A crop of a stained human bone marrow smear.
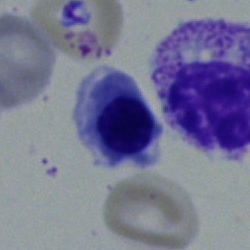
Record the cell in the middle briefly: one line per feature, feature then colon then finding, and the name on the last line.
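Outline: irregular and angular, rather than smoothly round
Nucleus: off-centre, toward the lower right of the cell
Cytoplasm: no granules to be seen
Lower edge: small blunt cytoplasmic tags projecting from it
Name: erythroblast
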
